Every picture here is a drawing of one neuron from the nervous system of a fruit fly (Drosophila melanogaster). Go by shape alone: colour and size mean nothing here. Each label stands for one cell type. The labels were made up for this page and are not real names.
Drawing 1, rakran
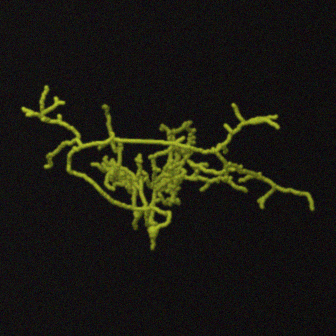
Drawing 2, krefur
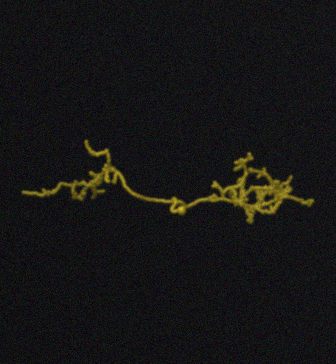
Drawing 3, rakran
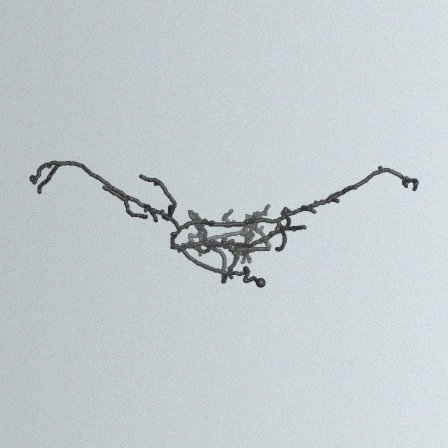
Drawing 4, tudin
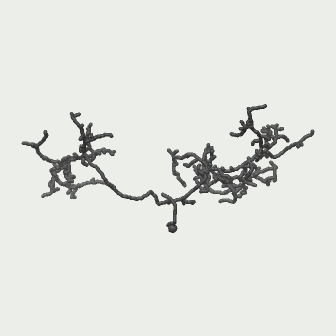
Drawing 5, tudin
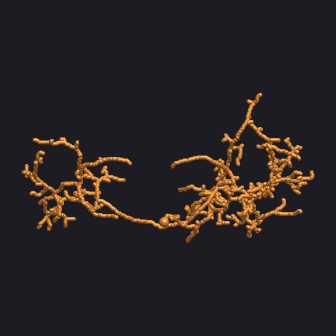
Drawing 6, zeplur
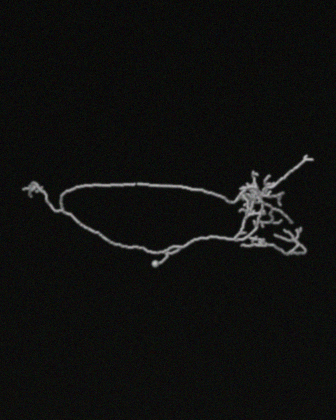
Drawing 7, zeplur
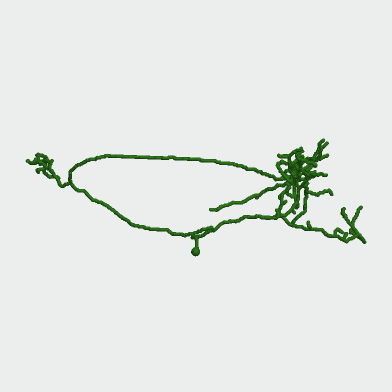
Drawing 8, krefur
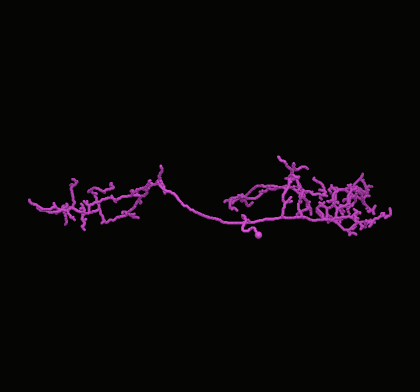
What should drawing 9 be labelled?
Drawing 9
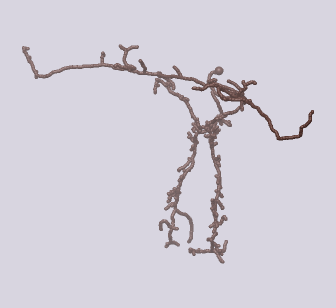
rakran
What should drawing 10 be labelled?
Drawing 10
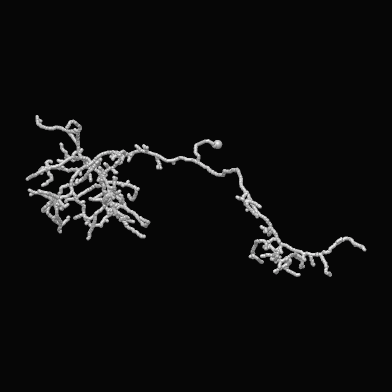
krefur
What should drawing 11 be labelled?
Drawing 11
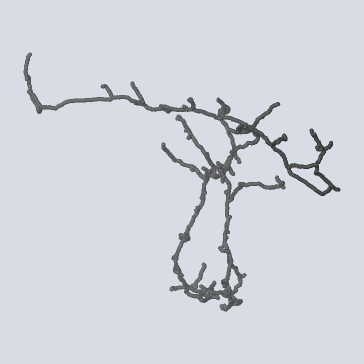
rakran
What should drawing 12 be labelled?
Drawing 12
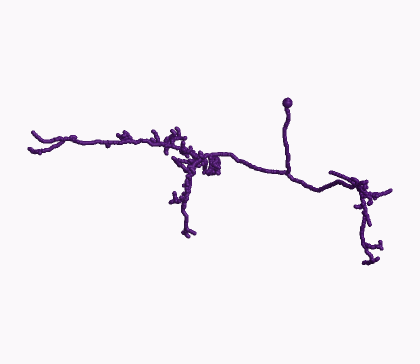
zeplur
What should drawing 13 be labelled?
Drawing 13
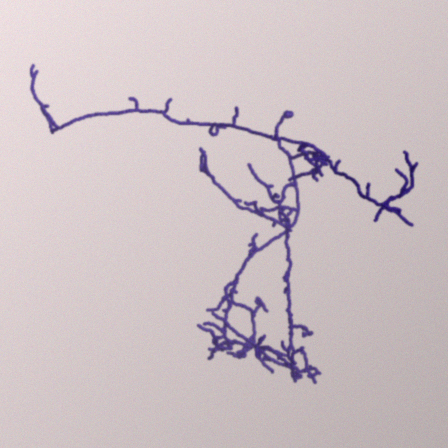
rakran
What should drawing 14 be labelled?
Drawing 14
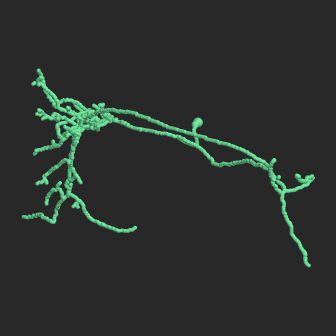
zeplur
